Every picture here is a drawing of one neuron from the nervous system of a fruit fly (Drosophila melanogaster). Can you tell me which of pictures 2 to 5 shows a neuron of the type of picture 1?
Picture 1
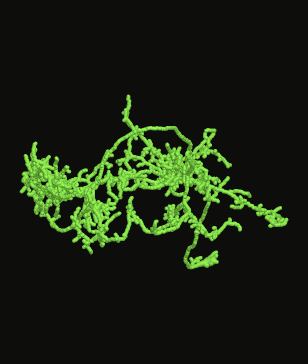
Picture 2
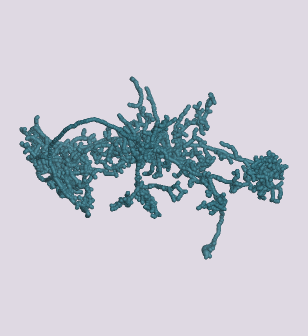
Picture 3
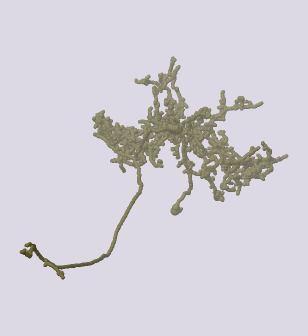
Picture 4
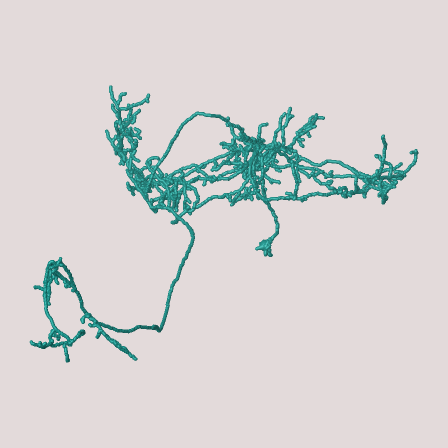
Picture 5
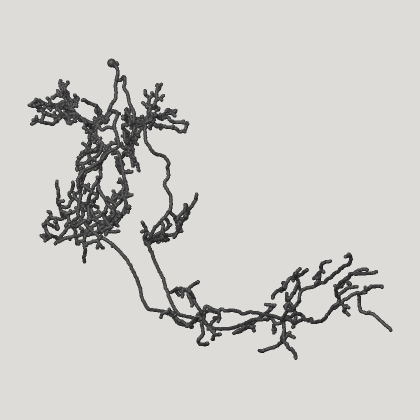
Picture 2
